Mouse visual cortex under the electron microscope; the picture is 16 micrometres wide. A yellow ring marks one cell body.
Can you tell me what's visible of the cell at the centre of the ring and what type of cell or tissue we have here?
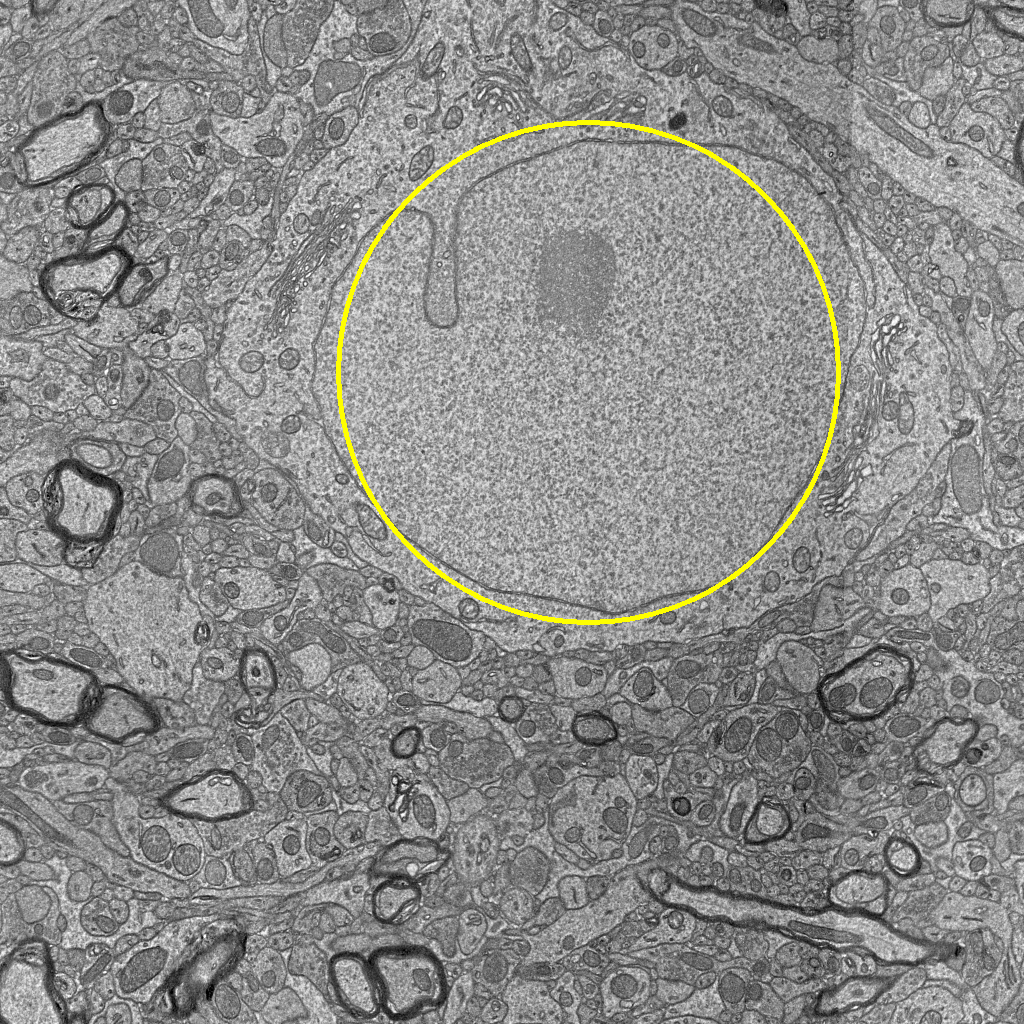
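Nucleus: nearly round, shown whole within the picture. Envelope: one deep, narrow, finger-like infolding at the upper left. Nucleolus: single and oval, in the upper half of the nucleus, grey and only moderately darker than the nucleoplasm around it. This is an excitatory neuron.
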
